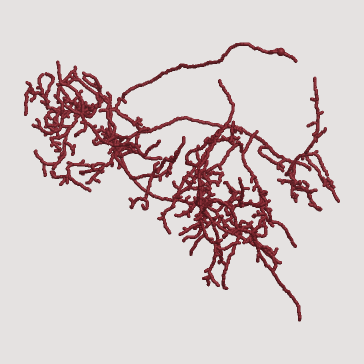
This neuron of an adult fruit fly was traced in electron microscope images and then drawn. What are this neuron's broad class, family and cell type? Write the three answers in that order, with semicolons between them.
central-brain intrinsic neuron; hemilineage DM5_central; PS233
